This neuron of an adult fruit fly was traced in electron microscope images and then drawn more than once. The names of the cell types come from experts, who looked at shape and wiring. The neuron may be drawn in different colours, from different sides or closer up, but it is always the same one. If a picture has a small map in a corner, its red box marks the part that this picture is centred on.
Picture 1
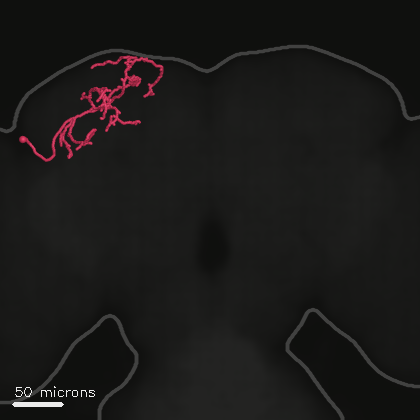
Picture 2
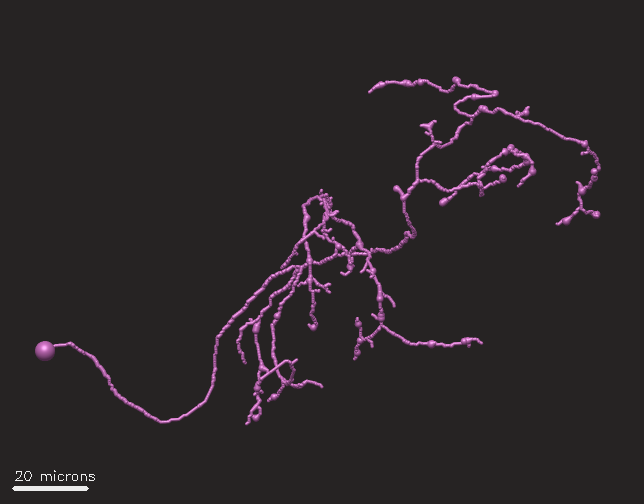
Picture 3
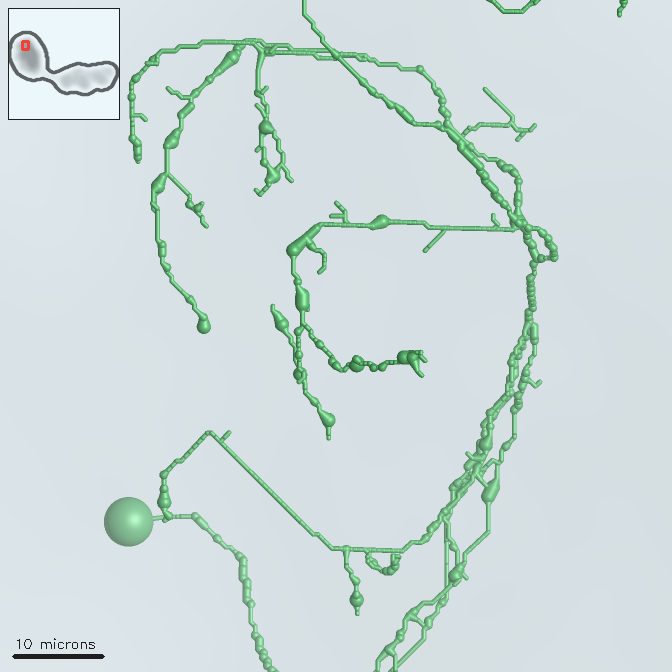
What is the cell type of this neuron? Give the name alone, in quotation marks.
"SLP115"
